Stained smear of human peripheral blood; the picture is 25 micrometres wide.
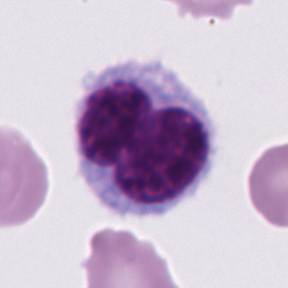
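Hairy cell in the middle of a stained blood smear. A broad band, not a thin strand, links its two nuclear lobes, and no nucleoli can be seen. The cytoplasm is widest at the lower left and at the top, thinning to a narrow rim on the right. It shows no coarse dark granules.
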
